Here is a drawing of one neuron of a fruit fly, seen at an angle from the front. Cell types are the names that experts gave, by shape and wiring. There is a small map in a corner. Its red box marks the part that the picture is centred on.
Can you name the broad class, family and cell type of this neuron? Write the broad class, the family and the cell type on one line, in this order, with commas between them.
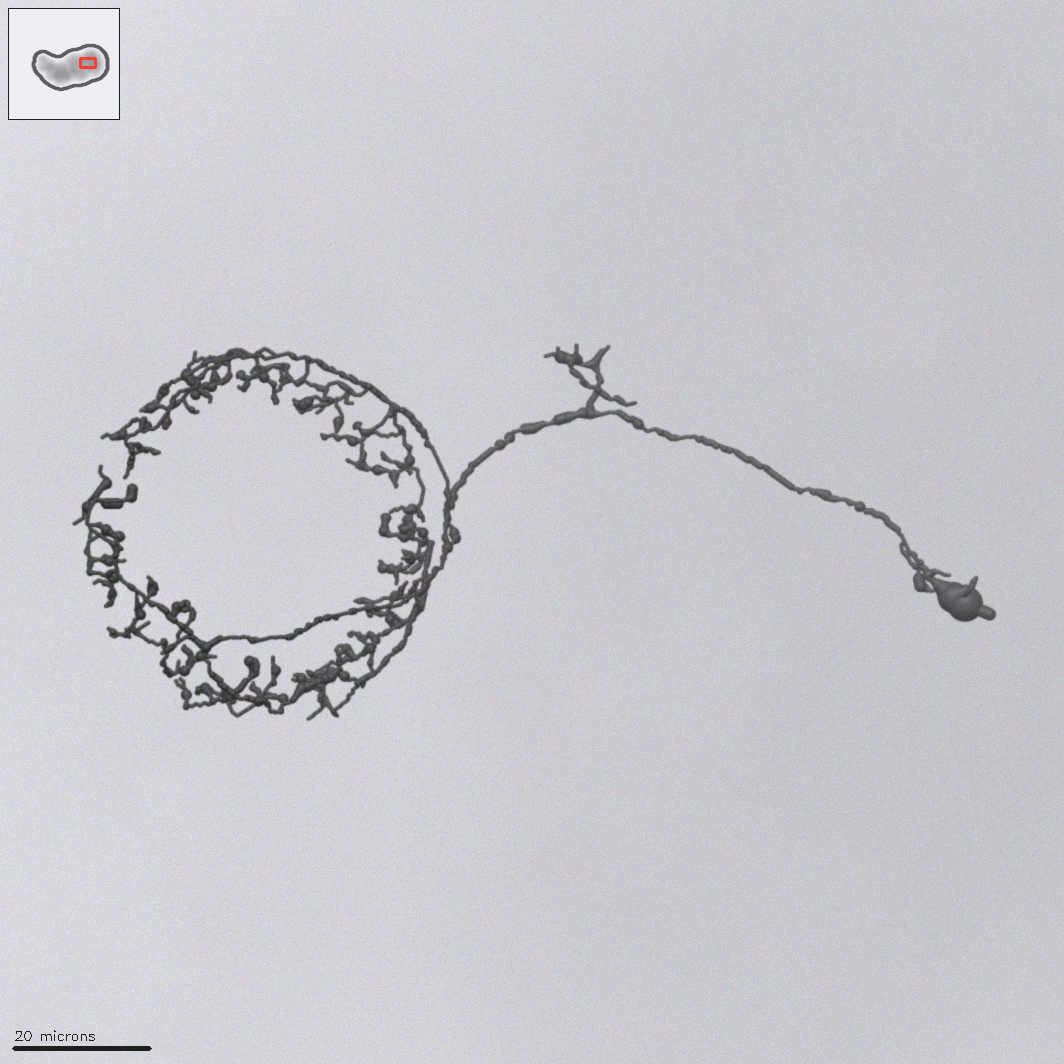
central-brain intrinsic neuron, hemilineage EBa1, ER2_c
